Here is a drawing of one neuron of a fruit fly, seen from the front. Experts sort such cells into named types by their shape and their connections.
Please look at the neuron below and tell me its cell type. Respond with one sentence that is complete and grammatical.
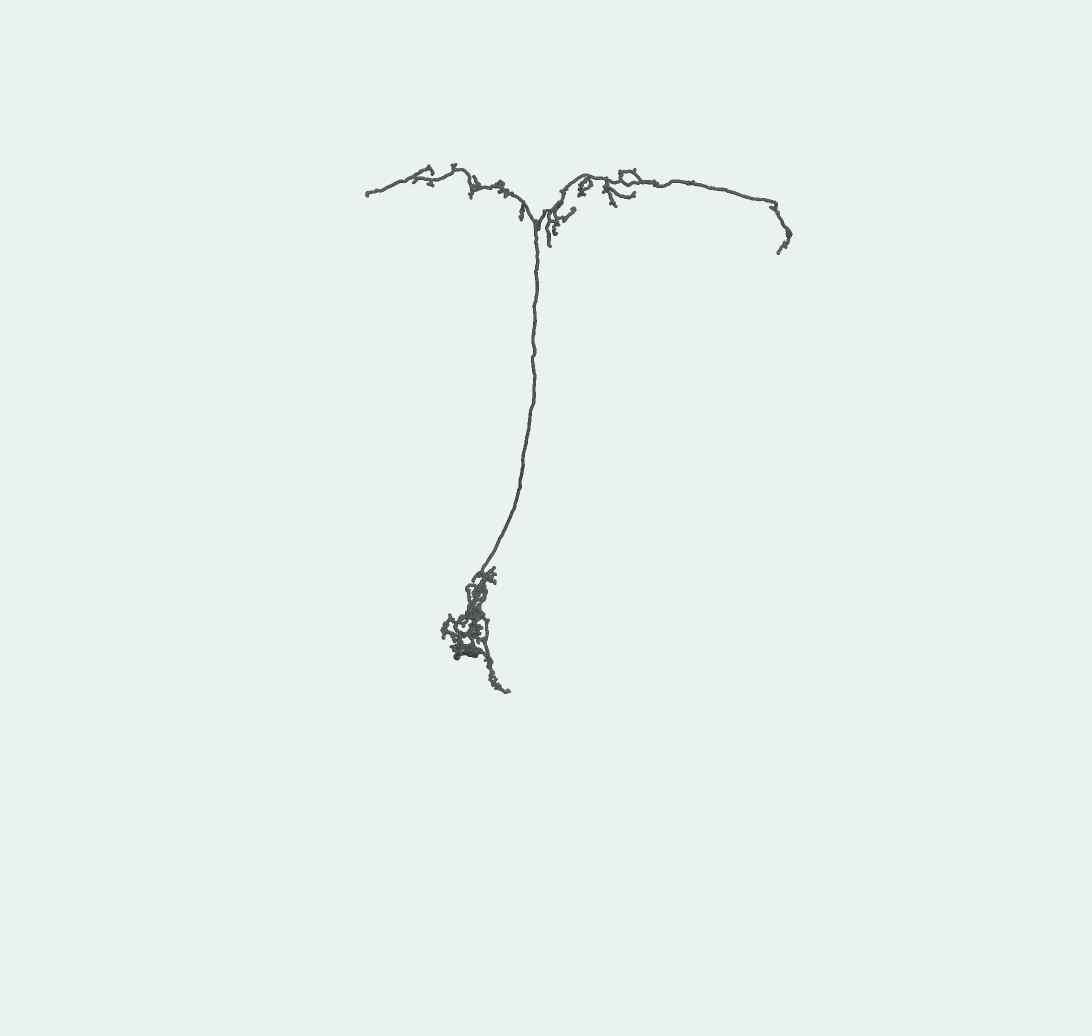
This neuron is assigned to the cell type FLA002m.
